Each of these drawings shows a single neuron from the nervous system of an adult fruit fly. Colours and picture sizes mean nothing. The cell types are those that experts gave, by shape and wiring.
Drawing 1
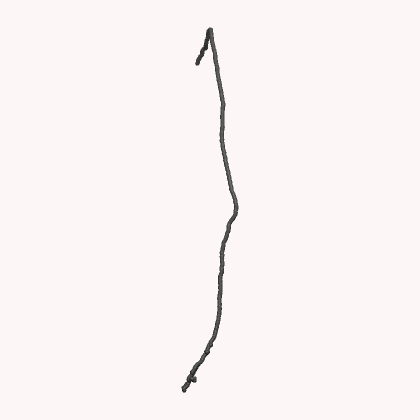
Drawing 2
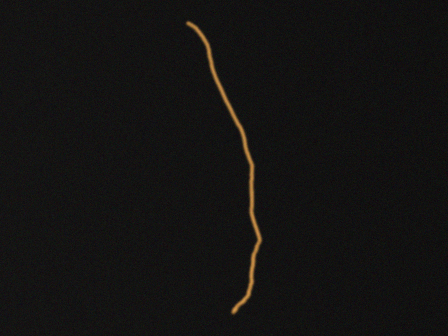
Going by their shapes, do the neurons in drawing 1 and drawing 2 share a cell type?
yes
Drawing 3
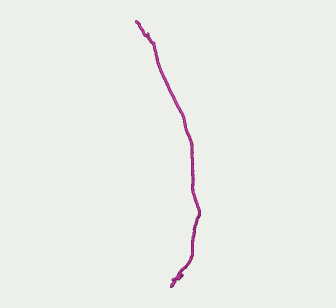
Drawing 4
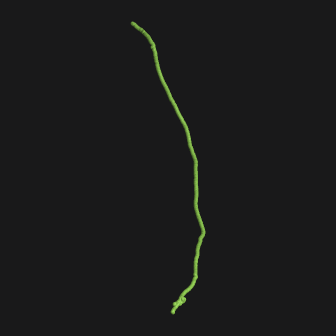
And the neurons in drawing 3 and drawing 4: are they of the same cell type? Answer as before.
yes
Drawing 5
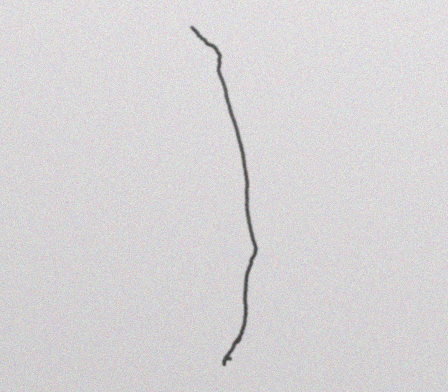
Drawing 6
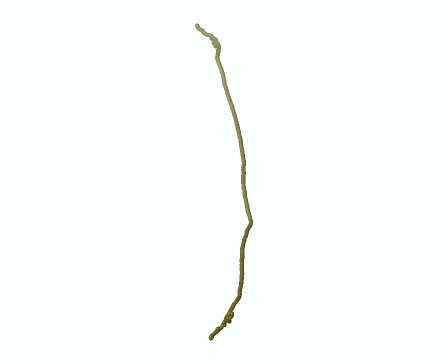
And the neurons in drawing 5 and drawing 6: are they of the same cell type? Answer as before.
no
